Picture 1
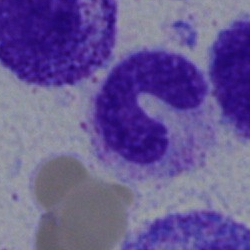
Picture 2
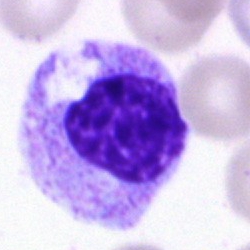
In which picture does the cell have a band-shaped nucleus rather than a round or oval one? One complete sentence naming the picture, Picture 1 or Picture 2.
For the cell in picture 1, the nucleus is stretched into a curved band without lobes.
